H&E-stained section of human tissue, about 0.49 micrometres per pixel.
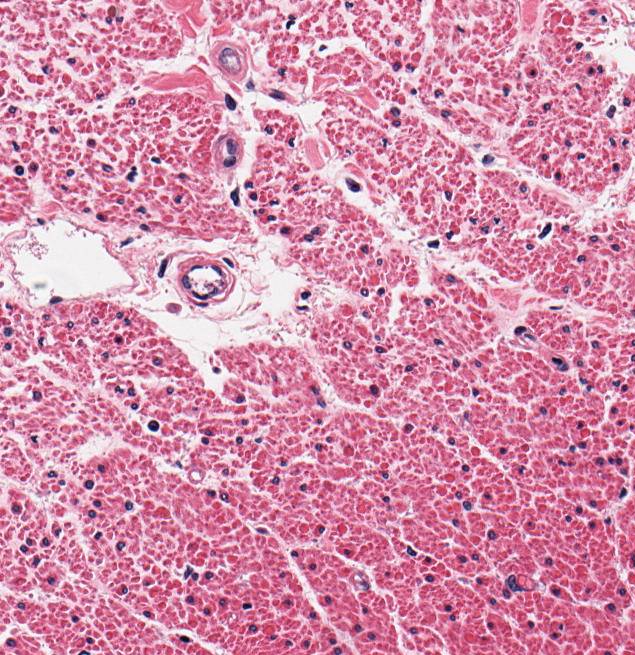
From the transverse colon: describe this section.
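Nearly the whole field is filled with densely packed pink muscle fibres. They are cut mostly in cross-section, appearing as small polygonal profiles. Their cytoplasm is pink and finely mottled. Small, round, dark-blue nuclei are scattered fairly evenly among the fibres throughout.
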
